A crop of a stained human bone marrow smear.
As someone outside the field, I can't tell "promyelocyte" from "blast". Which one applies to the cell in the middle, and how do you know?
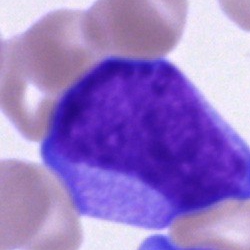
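The answer is blast. Its nucleus fills most of the cell. The chromatin is finely stippled and evenly dark purple, with no coarse clumps. Several small, paler spots are scattered within the nucleus. Along the lower-left edge lies a narrow band of paler blue cytoplasm.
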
